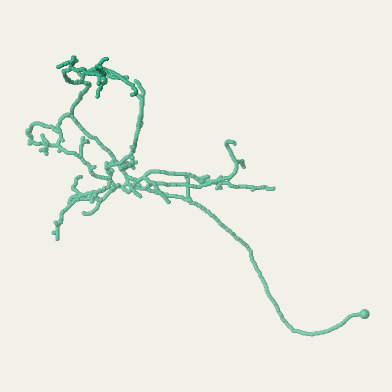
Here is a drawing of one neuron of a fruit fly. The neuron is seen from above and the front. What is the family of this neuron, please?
hemilineage MX7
